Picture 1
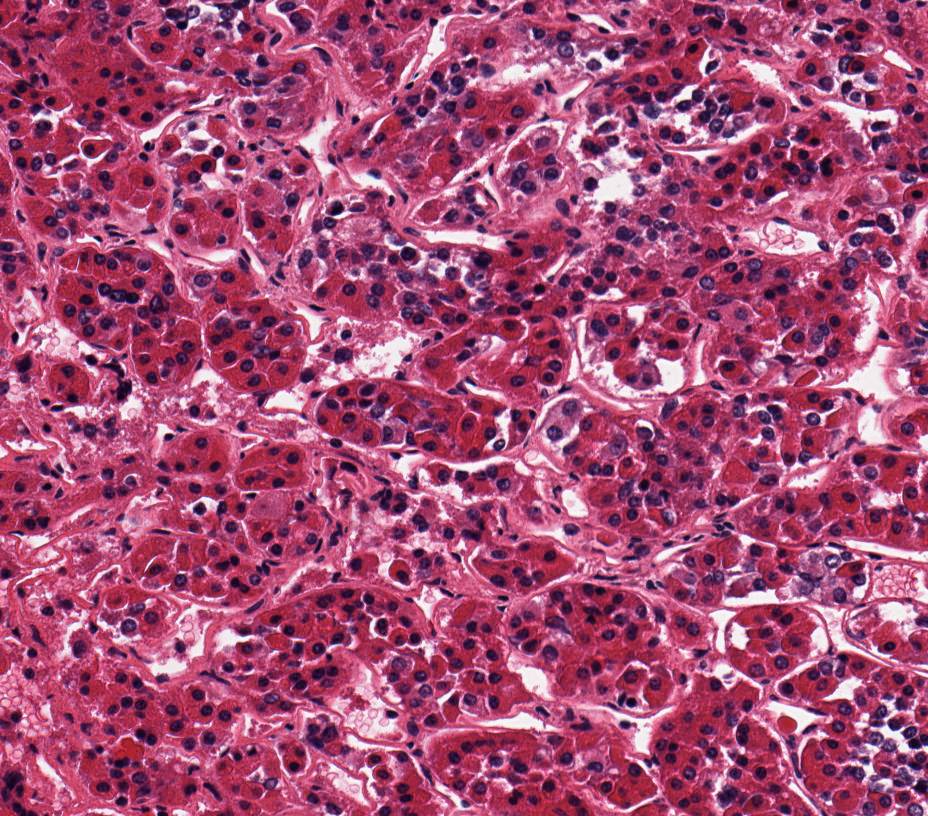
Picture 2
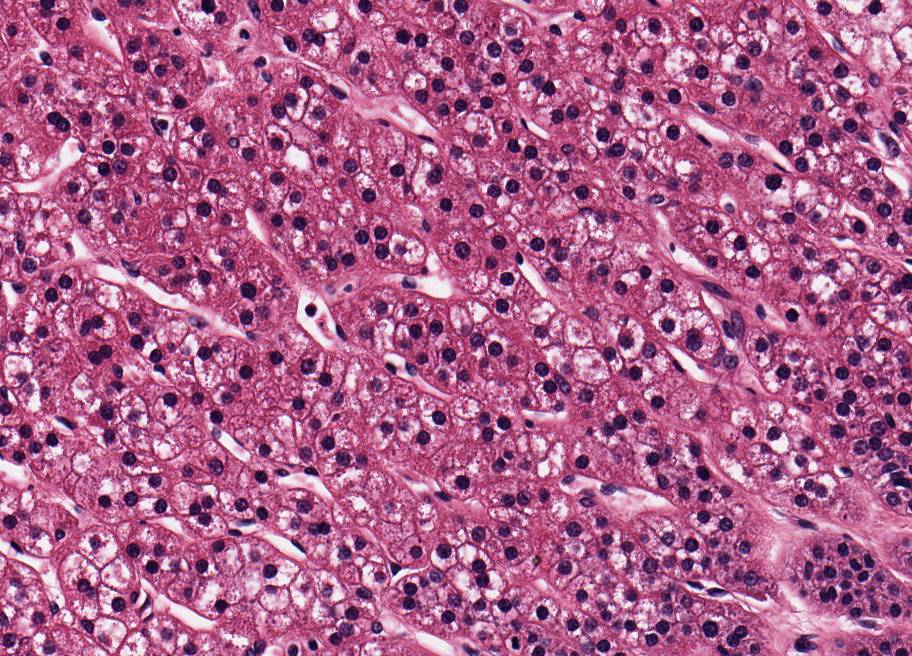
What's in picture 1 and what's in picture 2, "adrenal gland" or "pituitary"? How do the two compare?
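Pituitary in picture 1, adrenal gland in picture 2. Pituitary: cells grouped in rounded nests and short cords across the whole field, separated by delicate fibrovascular septa with flattened nuclei and no thick collagen bands. Nest cells mostly have abundant, deeply eosinophilic cytoplasm and round, dark, fairly uniform nuclei, usually one per cell. Adrenal gland: cords of large polygonal cells with distinct borders and mostly pale, finely vacuolated, foamy cytoplasm. Between the cords, scant stroma and narrow thin-walled vascular channels lined by flattened elongated nuclei; no thick fibrous septa in the field.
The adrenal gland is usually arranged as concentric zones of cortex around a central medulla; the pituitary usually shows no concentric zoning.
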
